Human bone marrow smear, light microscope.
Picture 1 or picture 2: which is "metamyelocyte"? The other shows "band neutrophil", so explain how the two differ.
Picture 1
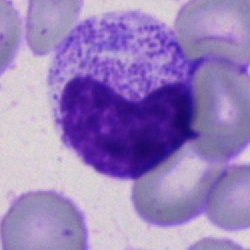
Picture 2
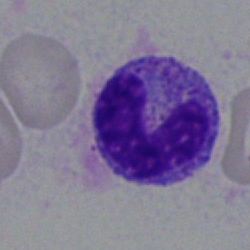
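Metamyelocyte: picture 1. Band neutrophil: picture 2. Both: round, smooth outline; dark chromatin; no nucleoli visible. Picture 1 nucleus: indented on upper side, kidney-shaped, in lower half of cell. Picture 2 nucleus: bent into a horseshoe opening toward the top.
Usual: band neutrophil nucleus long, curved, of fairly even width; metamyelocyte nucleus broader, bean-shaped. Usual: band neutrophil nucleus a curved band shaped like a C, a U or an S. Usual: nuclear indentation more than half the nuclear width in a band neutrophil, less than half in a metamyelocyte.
Chromatin: picture 1 dark purple, condensed; picture 2 coarsely clumped.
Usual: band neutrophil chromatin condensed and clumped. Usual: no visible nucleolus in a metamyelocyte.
Cytoplasm: picture 1 filled with many purple granules; picture 2 pale lilac, filling the nuclear notch, no vacuoles.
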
